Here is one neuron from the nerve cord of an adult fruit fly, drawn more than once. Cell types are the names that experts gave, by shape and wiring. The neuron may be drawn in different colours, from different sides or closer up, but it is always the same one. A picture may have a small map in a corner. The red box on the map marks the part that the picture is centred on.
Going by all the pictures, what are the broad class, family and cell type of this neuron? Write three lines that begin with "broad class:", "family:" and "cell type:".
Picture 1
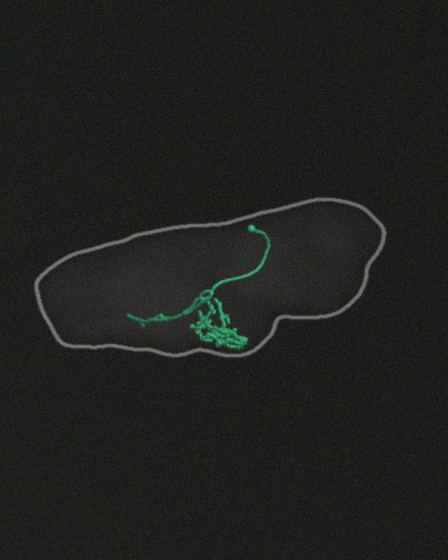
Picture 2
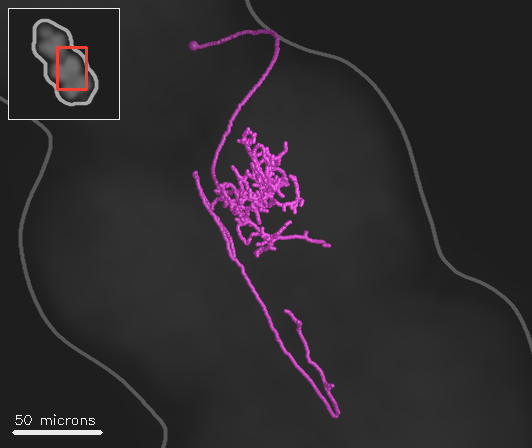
broad class: nerve-cord intrinsic neuron
family: hemilineage 23B
cell type: IN23B089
